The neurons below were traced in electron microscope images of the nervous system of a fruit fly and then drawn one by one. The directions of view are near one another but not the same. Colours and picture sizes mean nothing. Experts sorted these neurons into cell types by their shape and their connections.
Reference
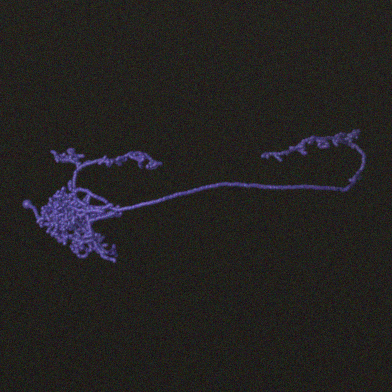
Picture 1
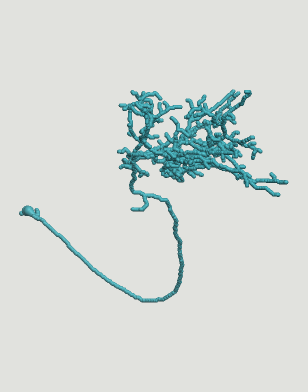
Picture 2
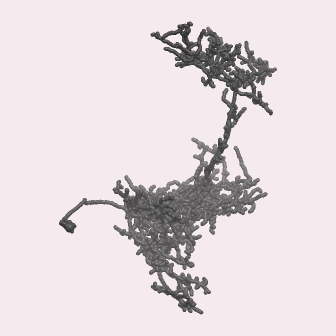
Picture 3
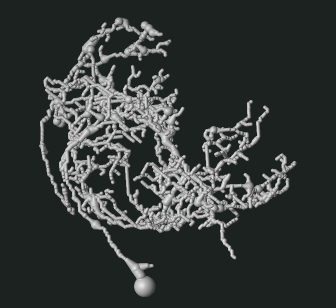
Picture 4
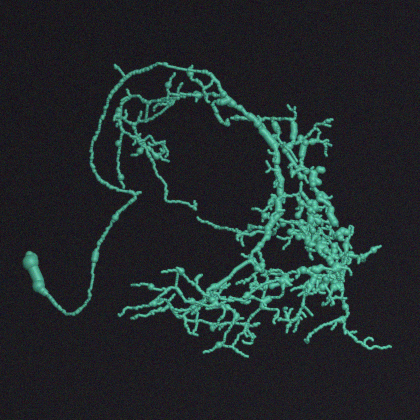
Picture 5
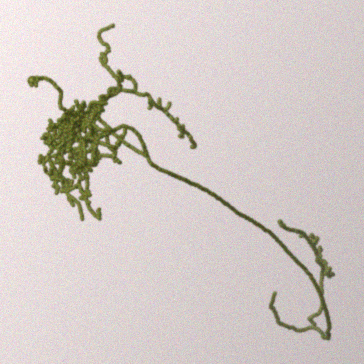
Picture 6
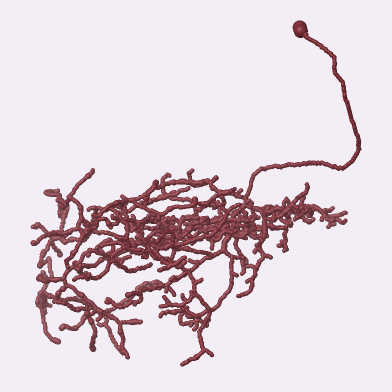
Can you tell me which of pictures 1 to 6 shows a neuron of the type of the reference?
5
